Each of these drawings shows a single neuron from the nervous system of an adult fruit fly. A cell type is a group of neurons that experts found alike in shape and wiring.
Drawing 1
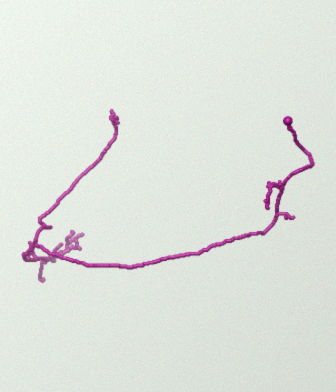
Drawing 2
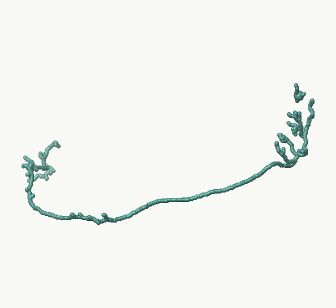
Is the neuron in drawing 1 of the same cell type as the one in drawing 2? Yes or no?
no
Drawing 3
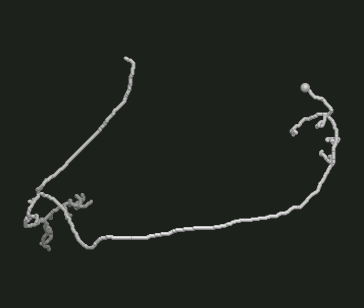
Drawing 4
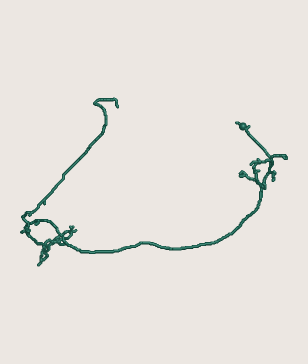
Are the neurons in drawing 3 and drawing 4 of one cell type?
yes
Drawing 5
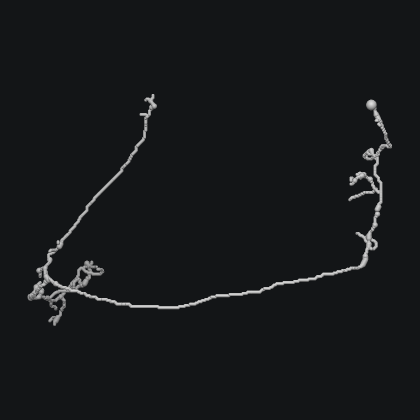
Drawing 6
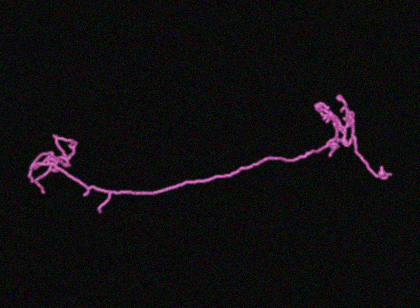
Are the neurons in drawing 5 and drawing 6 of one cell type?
no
